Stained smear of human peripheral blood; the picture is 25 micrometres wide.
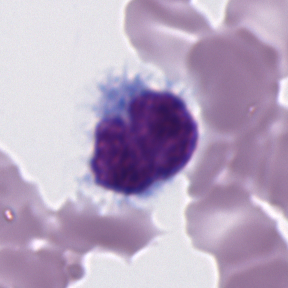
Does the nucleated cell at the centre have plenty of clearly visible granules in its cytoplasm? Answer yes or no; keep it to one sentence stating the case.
No, visible granules are absent from the cytoplasm of this cell.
